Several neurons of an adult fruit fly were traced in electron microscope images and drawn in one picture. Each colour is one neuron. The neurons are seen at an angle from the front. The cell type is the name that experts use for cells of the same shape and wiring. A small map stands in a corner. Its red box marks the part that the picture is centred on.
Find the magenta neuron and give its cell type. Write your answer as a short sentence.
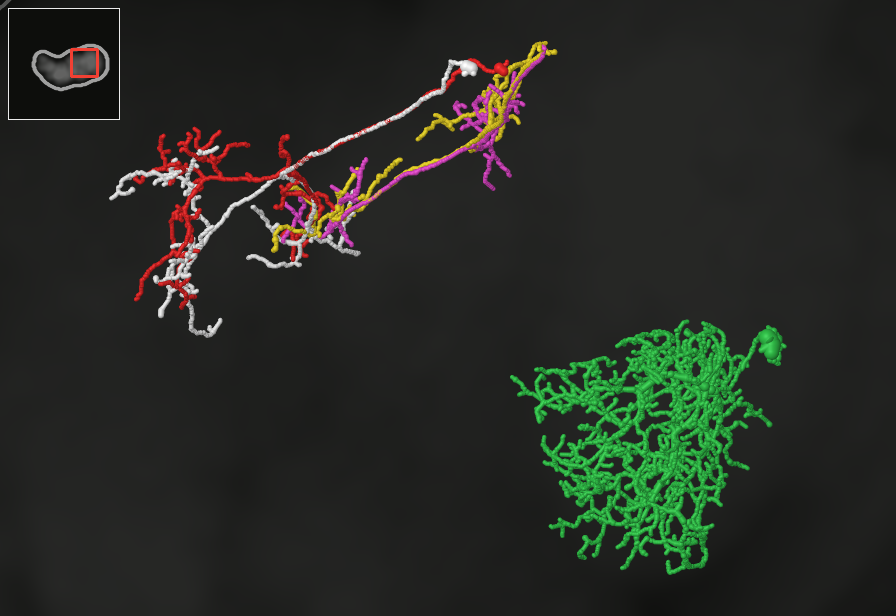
The cell type is IB004_a.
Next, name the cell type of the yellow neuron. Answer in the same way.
The cell type is CB1648.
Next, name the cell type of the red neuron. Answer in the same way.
The cell type is CB1975.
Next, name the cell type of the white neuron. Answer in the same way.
The cell type is IB004_b.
